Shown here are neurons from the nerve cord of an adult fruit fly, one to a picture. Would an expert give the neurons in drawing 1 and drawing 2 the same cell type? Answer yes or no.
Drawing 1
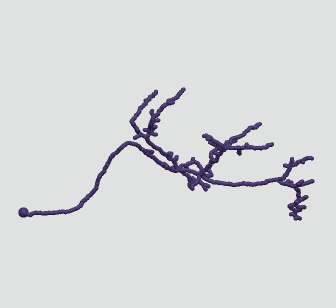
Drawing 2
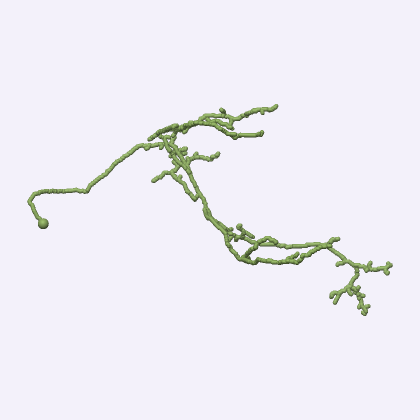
yes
